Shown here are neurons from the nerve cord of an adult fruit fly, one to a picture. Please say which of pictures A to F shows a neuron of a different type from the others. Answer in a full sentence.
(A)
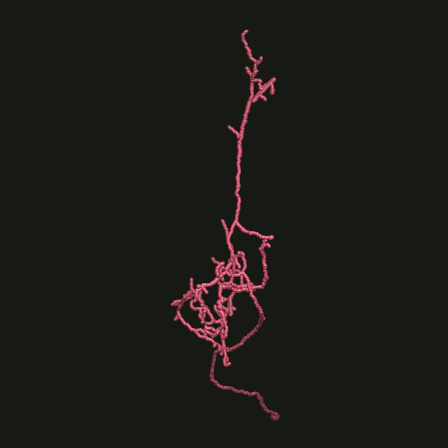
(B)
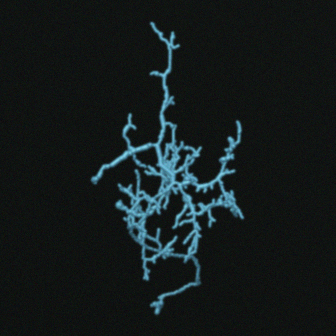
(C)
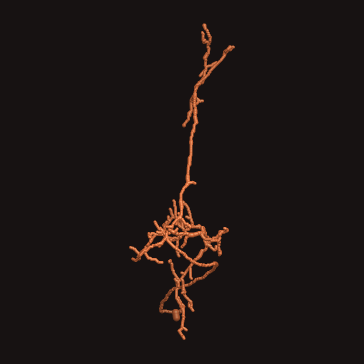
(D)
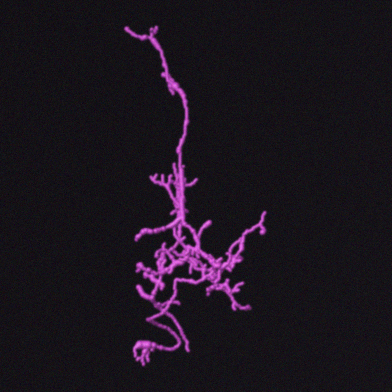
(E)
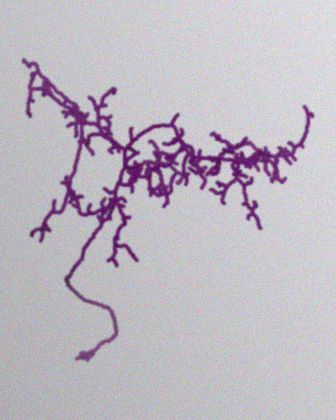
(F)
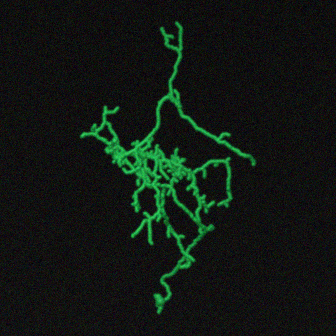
The neuron in picture E is of another cell type than the rest.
